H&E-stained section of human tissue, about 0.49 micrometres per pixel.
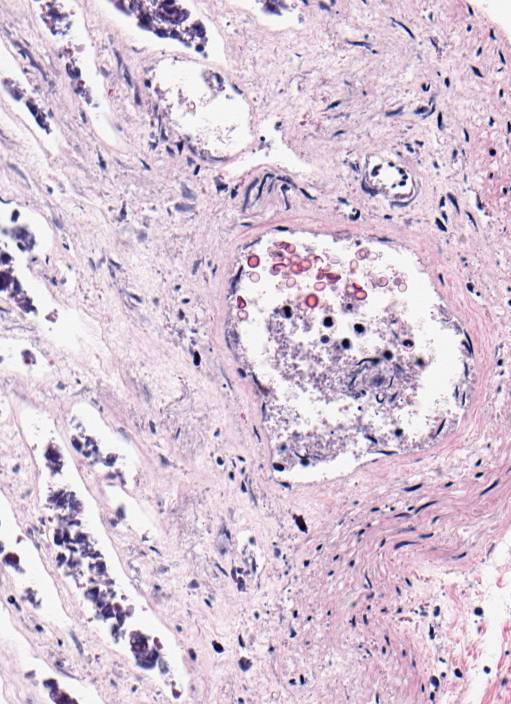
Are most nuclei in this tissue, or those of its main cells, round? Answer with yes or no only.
No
